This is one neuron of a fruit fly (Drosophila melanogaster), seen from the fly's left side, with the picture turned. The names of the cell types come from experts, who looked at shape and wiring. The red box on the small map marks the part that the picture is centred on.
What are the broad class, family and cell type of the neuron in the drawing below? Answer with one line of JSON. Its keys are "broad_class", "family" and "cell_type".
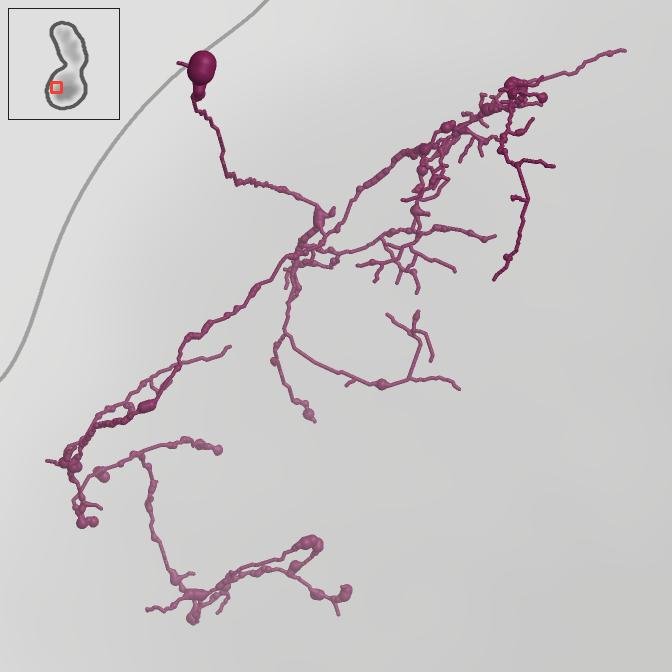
{"broad_class": "central-brain intrinsic neuron", "family": "hemilineage LHp2", "cell_type": "LHPV6h1"}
